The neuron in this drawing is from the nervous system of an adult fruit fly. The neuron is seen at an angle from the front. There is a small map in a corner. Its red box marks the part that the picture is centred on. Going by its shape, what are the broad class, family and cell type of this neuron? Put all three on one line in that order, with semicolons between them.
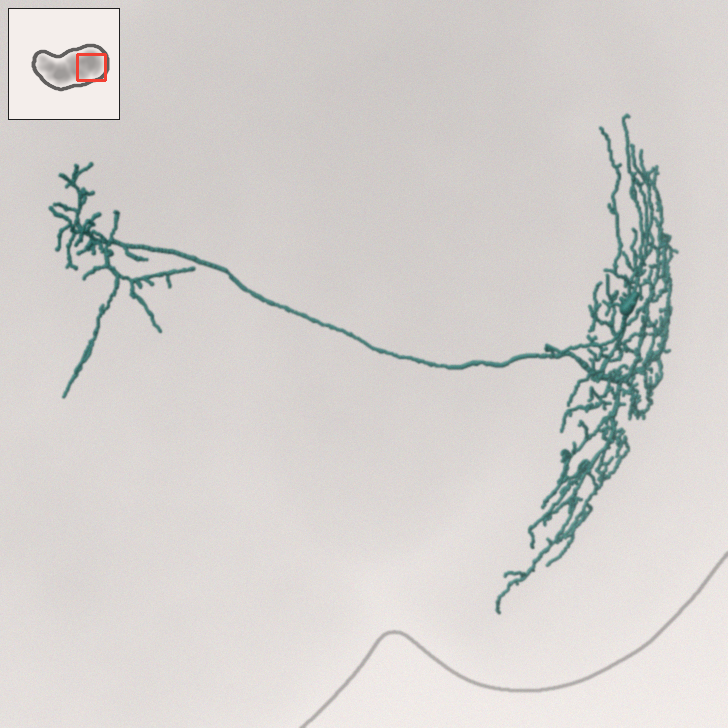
visual projection neuron; MeVP; MeVP59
